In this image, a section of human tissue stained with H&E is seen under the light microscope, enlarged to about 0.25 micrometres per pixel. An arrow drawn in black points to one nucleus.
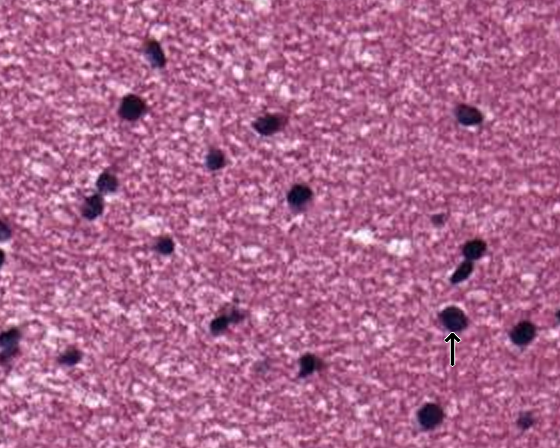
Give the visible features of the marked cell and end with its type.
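The nucleus is round and evenly, intensely dark, with no inner detail visible. It is about the same size as the other dark round nuclei scattered across the field. No pink cytoplasm can be made out around the nucleus; a thin pale rim partly separates it from the surrounding background. It lies on its own in the fine-grained pink background, a short distance below two other dark nuclei, one of which is elongated. The marked nucleus belongs to an oligodendrocyte.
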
